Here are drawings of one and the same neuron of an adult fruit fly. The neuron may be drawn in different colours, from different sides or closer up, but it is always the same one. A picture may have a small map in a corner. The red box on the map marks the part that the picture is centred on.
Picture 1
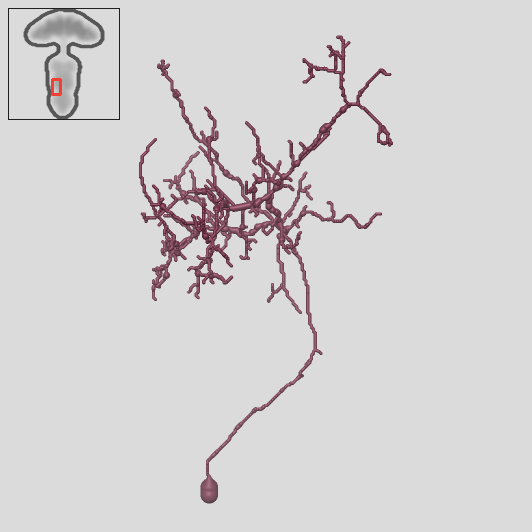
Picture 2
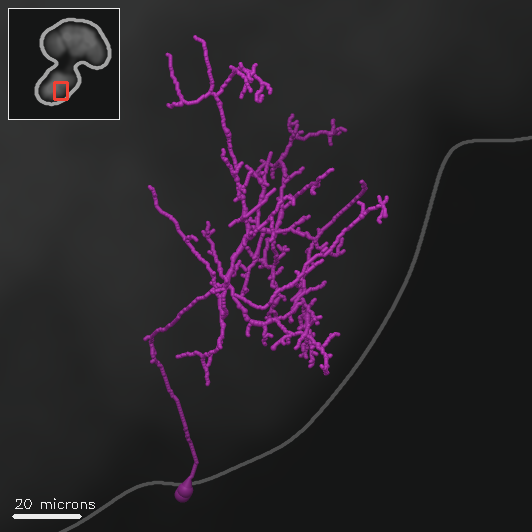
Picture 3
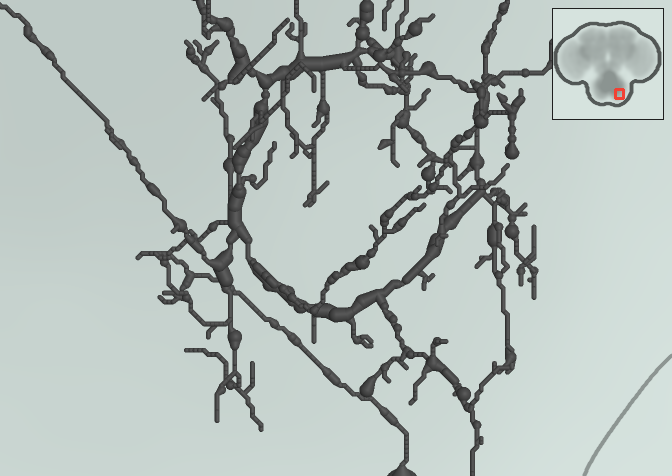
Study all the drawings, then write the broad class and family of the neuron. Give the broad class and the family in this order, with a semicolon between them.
nerve-cord intrinsic neuron; hemilineage 20A.22A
